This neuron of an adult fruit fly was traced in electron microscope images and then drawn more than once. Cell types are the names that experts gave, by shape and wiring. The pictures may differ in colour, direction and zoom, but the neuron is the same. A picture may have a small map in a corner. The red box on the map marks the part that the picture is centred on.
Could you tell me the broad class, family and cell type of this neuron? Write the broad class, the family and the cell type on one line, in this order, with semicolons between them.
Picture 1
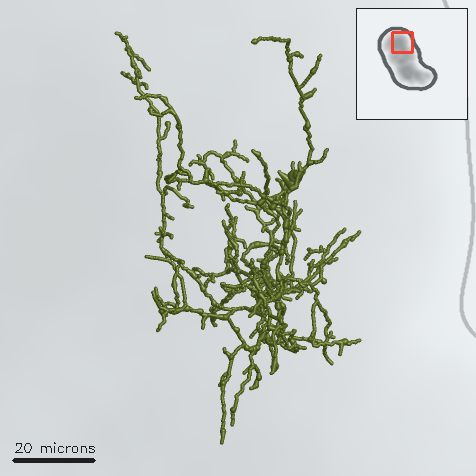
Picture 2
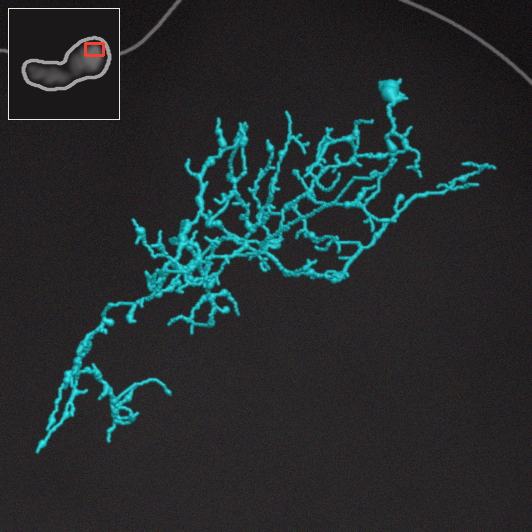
central-brain intrinsic neuron; hemilineage SMPad2; SMP091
